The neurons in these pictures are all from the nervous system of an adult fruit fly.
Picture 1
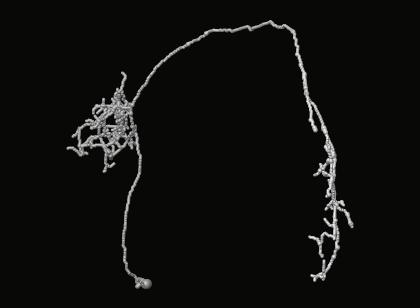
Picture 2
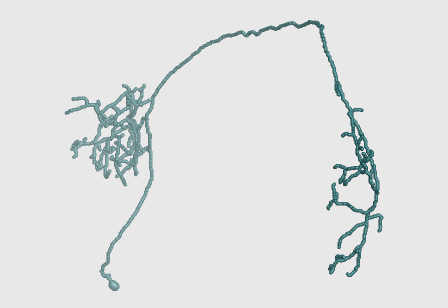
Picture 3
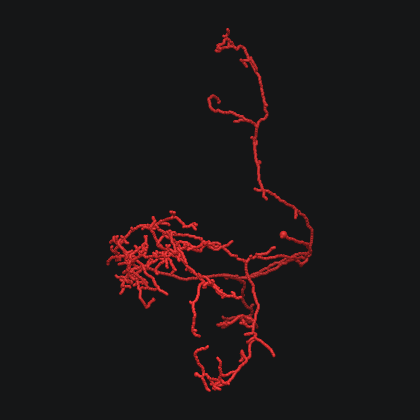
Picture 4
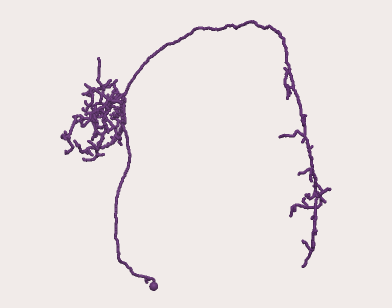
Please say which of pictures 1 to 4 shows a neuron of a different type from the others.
Picture 3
